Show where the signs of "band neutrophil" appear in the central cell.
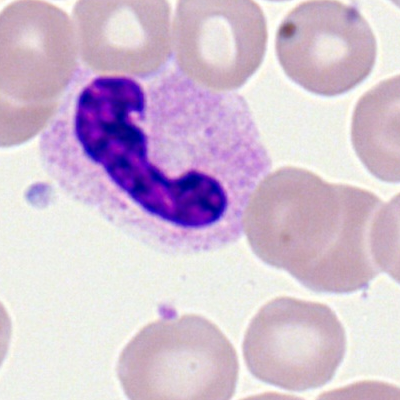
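The nucleus here is a single curved band, not divided into separate lobes, and that goes well with the name band neutrophil.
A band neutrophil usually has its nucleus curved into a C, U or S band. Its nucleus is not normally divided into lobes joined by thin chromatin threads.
In this cell, the concave side of the band faces up and to the right. The cytoplasm is abundant and pale pink, filled with fine lilac-pink granules.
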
